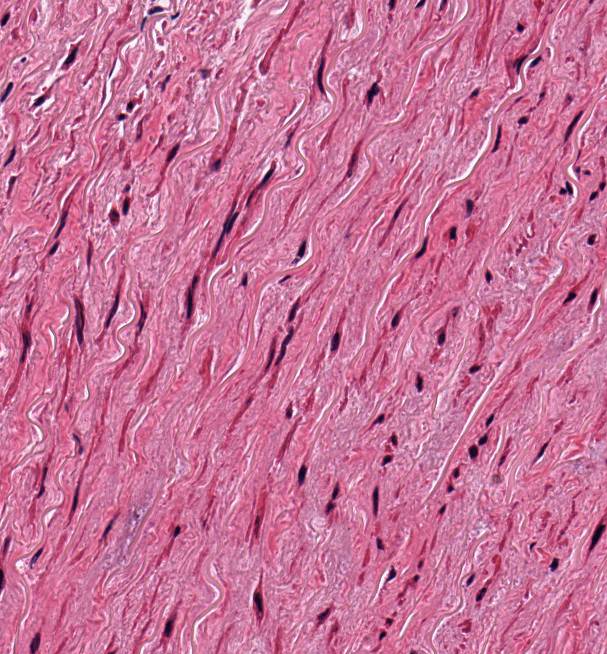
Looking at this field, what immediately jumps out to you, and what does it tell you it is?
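It's the tunica media of an artery. Parallel fibres fill the whole field, running diagonally from lower left to upper right on a wavy rather than straight course.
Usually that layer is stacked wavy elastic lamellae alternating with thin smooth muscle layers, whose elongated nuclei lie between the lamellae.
Here the nuclei are dark, elongated and spindle-shaped, long axes parallel to the fibres.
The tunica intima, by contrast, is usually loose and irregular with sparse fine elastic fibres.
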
